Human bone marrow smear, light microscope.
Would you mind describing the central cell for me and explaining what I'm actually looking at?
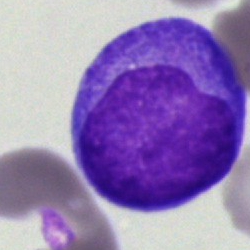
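Notice the outline: roughly round, smooth and unbroken. The nucleus fills most of it, leaving a moderate cytoplasmic rim. Its chromatin is finely granular and evenly spread, without coarse dark clumps. Deep blue, that rim forms a crescent mostly above the nucleus. This is a blast.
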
